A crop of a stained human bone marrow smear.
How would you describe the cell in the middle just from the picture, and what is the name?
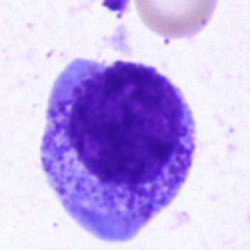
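First, nuclear position: the upper part of the cell. Next, cytoplasm colour: blue. Then granules: dark purple ones crowd the cytoplasm below the nucleus. Last, the lower edge of the cytoplasm: a pale blue band without granules. Name: promyelocyte.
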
